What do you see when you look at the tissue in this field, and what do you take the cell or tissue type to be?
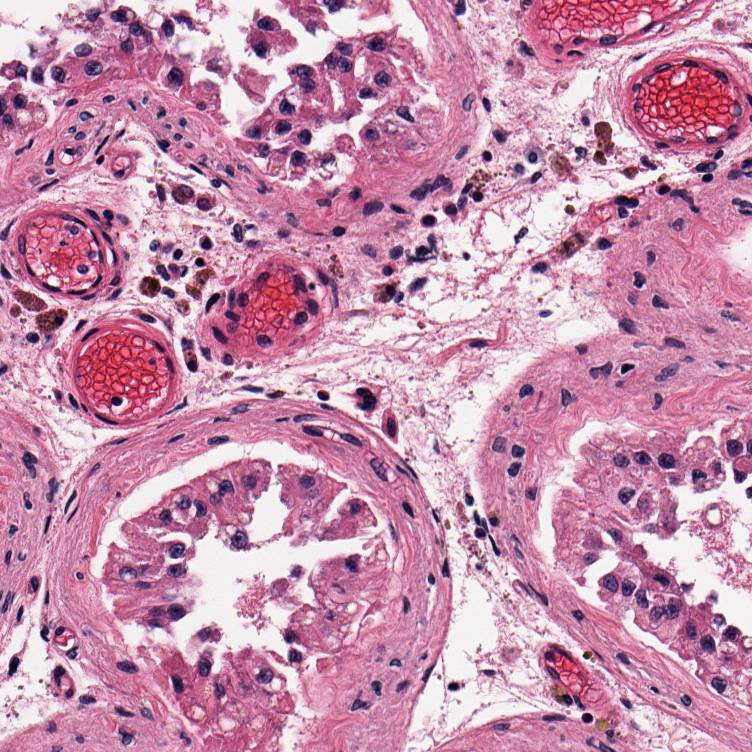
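I see large rounded thick-walled tubules at lower left, right and top, looser tissue between them centrally. Each has a broad band of pink concentric fibrous layers with flattened spindle-shaped nuclei. The lining is loose and disorderly, ragged tufts projecting into irregular lumens. This is testis.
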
